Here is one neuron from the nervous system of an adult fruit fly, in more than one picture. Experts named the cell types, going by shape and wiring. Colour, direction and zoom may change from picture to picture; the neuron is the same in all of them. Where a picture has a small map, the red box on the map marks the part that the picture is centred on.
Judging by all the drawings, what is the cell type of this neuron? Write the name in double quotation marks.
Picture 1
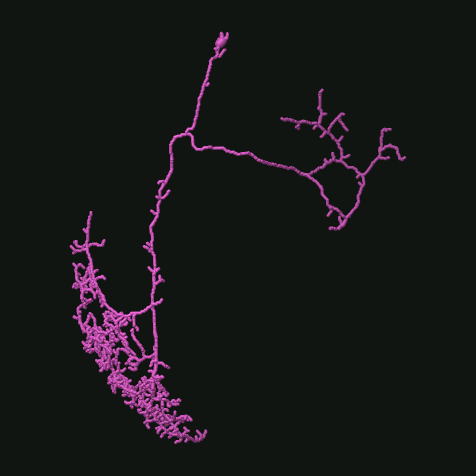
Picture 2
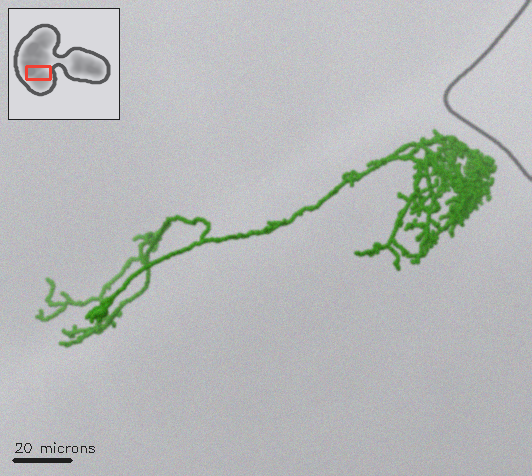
"LT80"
